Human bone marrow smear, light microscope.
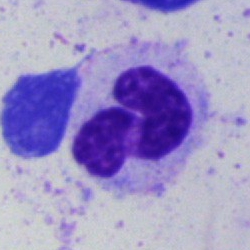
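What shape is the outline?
Roughly round, I'd say, with a faint, fuzzy edge.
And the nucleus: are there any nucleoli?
None that I can see.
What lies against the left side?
A smooth, deep-blue body, and the cytoplasm carries no coarse orange-red granules.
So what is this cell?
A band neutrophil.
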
